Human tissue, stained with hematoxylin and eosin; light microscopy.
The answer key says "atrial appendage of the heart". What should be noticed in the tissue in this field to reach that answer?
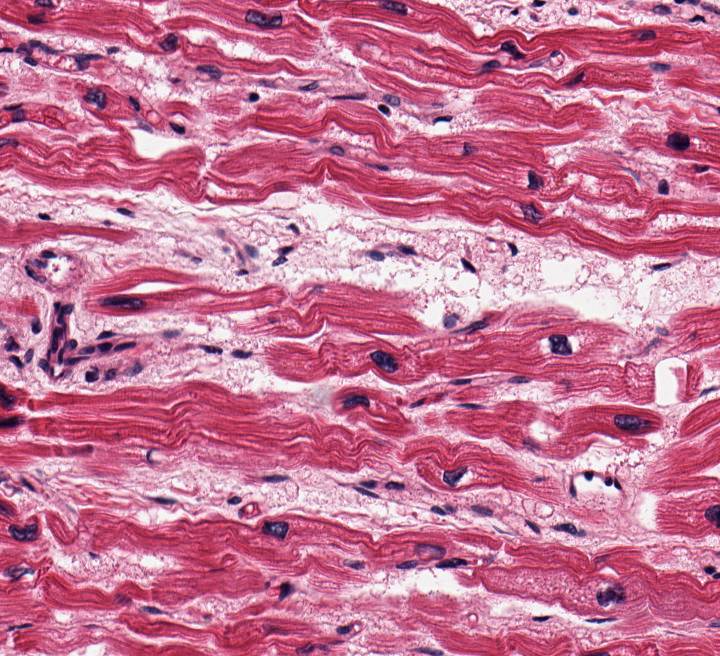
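So this is the atrial appendage of the heart, and here the muscle fibres run roughly horizontally across the whole field in parallel bands.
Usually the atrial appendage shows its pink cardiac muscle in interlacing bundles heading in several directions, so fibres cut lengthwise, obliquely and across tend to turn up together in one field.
That's where this field doesn't match, since its fibres all keep to one direction instead of that usual mix. Beyond that, many fibres follow a wavy, undulating course, each has a single oval nucleus sitting centrally, and some branch and join neighbouring fibres.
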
